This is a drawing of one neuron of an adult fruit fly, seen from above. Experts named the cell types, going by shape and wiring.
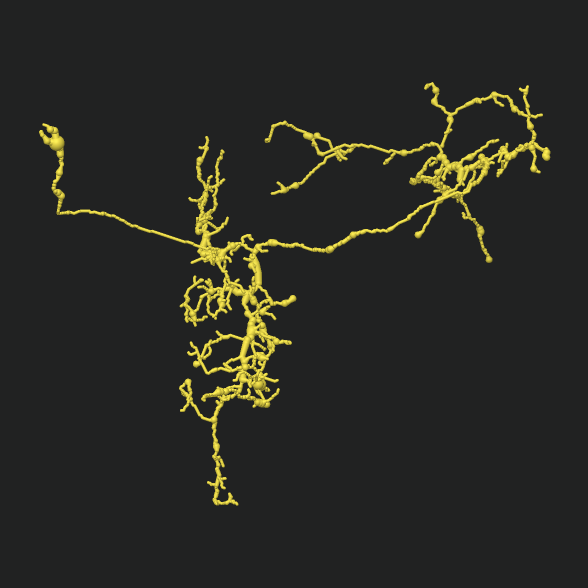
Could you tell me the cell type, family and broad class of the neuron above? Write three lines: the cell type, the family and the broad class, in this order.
PVLP207m
hemilineage DL1_ventral
central-brain intrinsic neuron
